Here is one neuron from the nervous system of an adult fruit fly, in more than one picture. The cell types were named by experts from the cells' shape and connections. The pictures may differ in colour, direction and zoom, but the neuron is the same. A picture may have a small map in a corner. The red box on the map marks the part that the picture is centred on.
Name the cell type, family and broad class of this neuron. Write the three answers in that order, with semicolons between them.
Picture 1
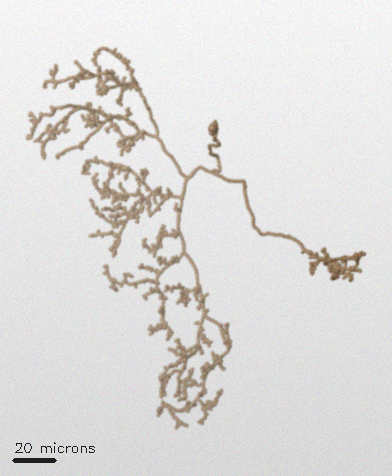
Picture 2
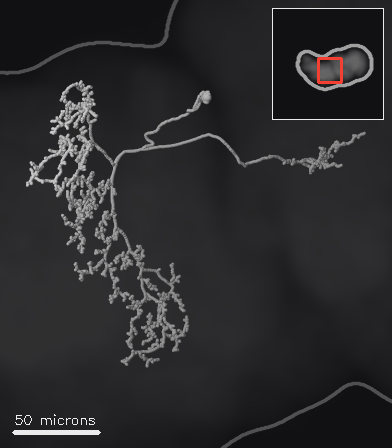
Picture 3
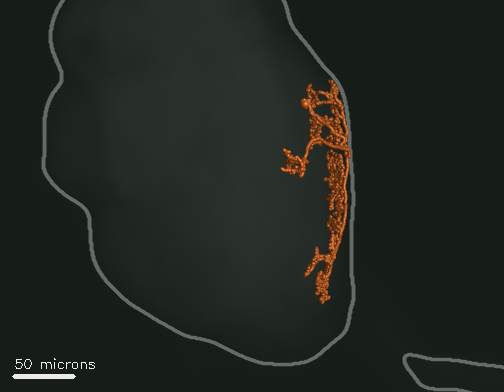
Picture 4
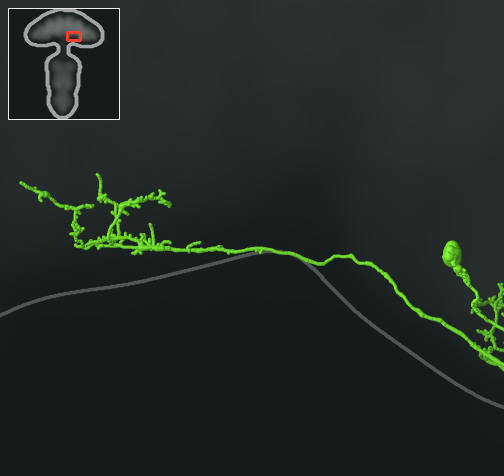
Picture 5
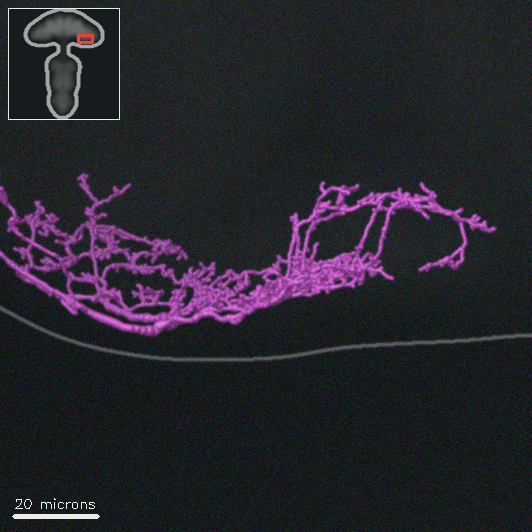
VST2; VST; visual projection neuron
